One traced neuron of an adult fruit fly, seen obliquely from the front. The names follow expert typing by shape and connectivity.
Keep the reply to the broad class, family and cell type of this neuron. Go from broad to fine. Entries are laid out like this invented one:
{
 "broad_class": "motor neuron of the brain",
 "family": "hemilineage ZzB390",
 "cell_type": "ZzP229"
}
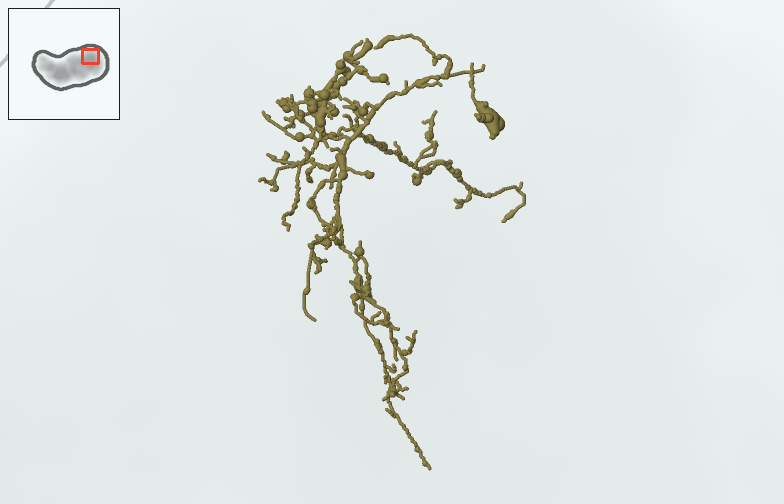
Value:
{
 "broad_class": "central-brain intrinsic neuron",
 "family": "hemilineage VLPd&p1_dorsal",
 "cell_type": "CB4196"
}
